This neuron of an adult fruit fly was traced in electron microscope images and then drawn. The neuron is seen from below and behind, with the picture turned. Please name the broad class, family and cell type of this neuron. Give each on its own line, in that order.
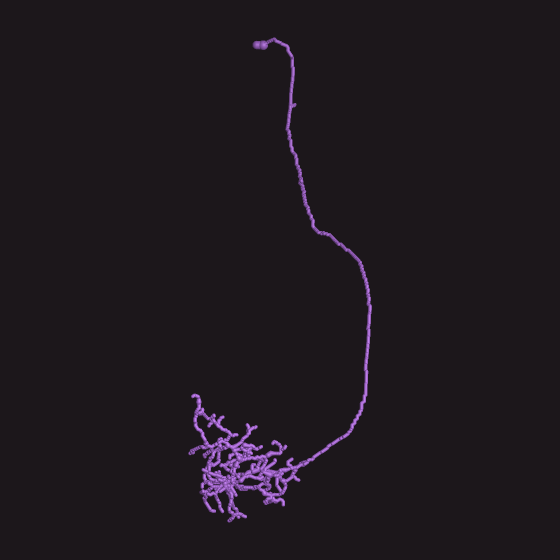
optic-lobe intrinsic neuron
Tm
Tm24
